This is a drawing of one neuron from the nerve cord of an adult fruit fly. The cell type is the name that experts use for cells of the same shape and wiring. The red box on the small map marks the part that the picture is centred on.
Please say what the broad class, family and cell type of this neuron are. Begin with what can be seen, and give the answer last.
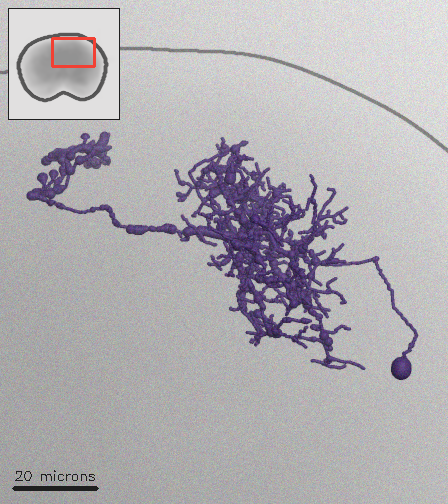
From left to right in the picture it spans about 95 microns. Dozens of branch ends can be seen. It is a nerve-cord intrinsic neuron. The family is hemilineage 06A. The cell type is IN06A106.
